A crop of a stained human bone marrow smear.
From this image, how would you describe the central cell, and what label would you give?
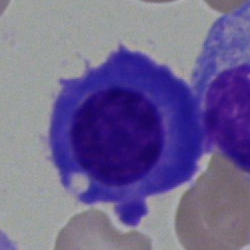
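Look first at the border: it's irregular, with small ragged projections, and a rounded knob of cytoplasm protrudes from the lower edge. Around the nucleus the cytoplasm forms a moderate rim on all sides, and no granules are visible in it. This is a plasma cell.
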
